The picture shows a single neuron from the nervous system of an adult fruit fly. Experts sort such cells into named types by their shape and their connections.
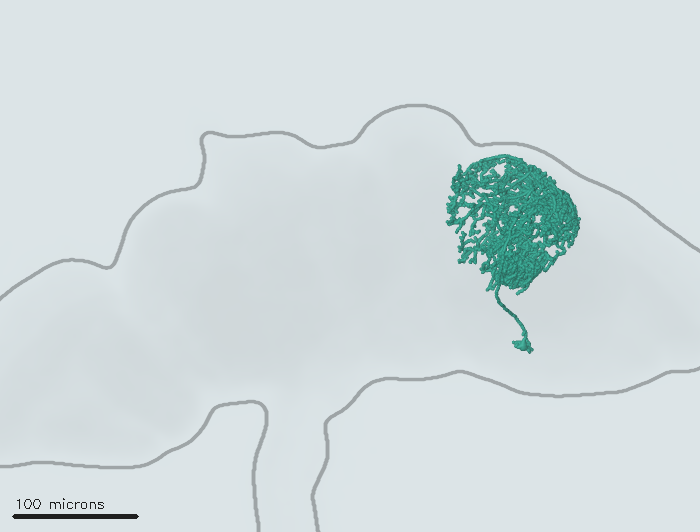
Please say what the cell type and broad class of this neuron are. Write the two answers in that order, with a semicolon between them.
AVLP536; central-brain intrinsic neuron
